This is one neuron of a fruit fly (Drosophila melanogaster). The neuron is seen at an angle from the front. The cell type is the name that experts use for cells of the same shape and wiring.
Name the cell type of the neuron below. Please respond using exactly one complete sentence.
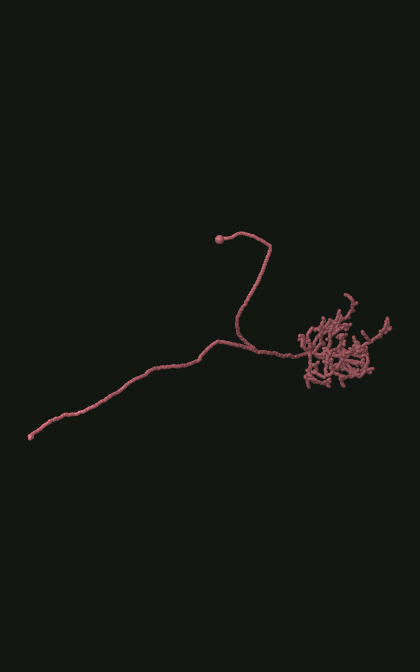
This neuron is categorized as cell type IN23B070.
